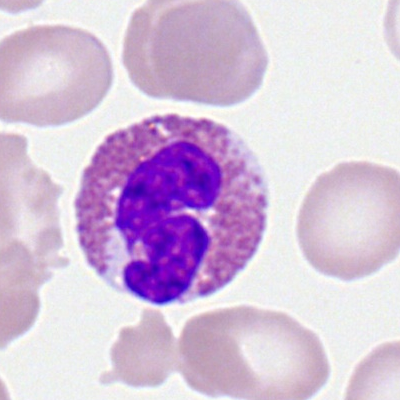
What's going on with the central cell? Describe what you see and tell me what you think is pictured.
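This one's got a round, smooth outline. Its nucleus is in two lobes, one sitting above the other. Pinkish-orange granules fill the cytoplasm all the way round the nucleus. It's an eosinophil.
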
